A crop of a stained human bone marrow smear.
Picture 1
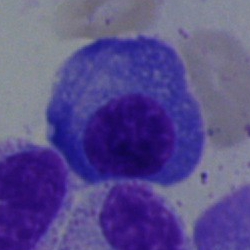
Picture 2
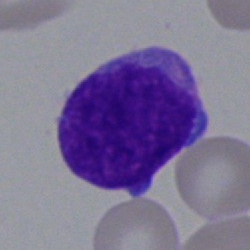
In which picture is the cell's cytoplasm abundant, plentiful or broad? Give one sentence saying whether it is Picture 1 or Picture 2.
The nucleus is surrounded by plenty of cytoplasm in picture 1.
